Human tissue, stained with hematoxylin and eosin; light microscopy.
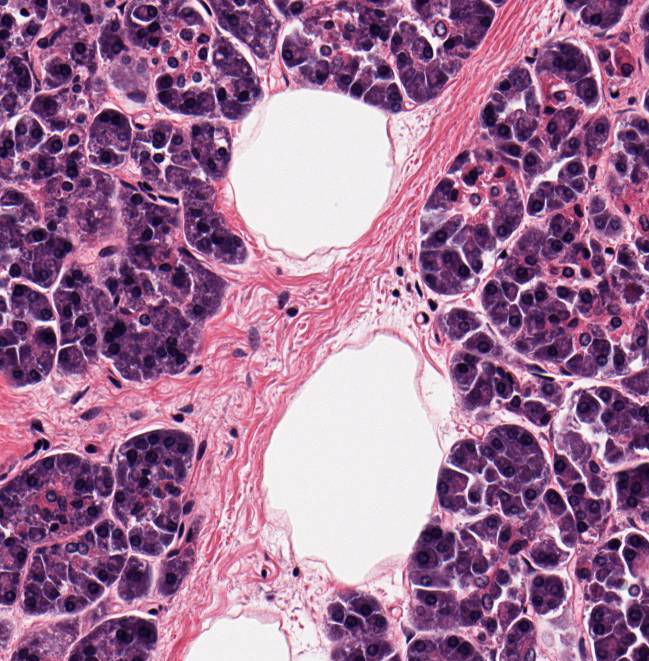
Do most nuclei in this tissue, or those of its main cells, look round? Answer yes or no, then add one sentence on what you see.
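Yes. The acinar cell nuclei are round and dark.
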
